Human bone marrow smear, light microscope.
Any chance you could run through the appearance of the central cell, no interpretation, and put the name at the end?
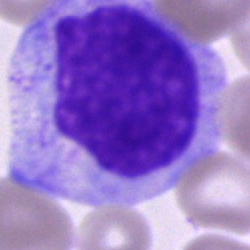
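Notice first that the outline is irregular and somewhat angular, not smoothly round. The chromatin is dark purple, mottled with patchy lighter spots. Fine purple granules lie scattered in the cytoplasm, clearest on the left side, and you'll see no clear vacuoles. This is a promyelocyte.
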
